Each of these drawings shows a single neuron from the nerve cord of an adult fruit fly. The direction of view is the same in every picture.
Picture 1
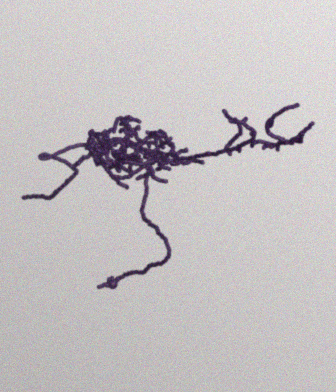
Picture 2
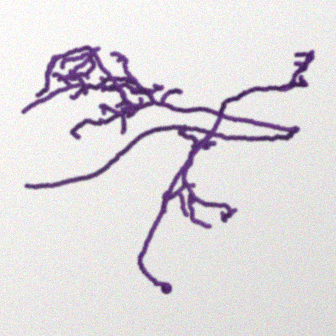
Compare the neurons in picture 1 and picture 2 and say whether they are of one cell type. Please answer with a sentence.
They are of different cell types.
